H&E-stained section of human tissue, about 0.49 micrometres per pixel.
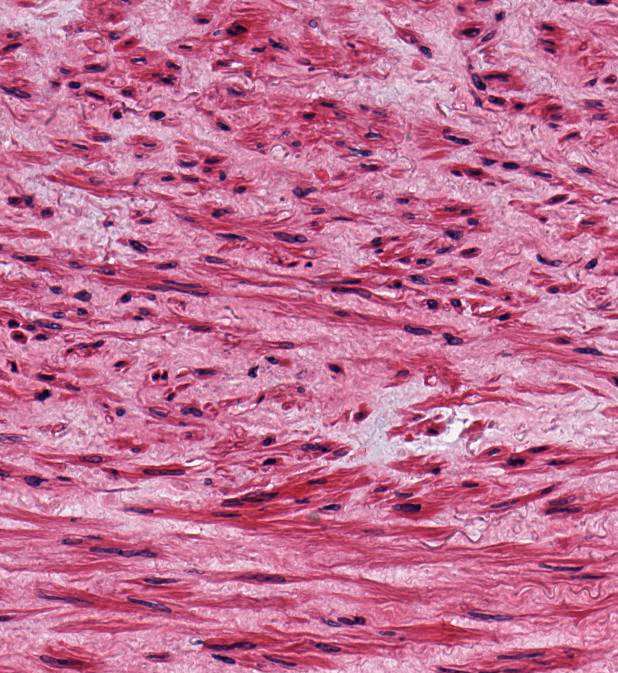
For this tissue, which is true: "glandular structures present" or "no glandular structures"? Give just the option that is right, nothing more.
No glandular structures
